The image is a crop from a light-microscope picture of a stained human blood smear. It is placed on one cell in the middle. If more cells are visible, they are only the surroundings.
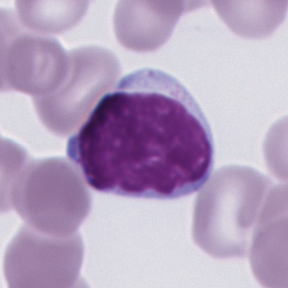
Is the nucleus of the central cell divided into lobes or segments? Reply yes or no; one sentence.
No, in this cell the nucleus is one undivided round, oval or kidney-shaped compact mass.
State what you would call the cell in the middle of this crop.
large granular lymphocyte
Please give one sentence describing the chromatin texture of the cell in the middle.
This nucleus has coarsely clumped chromatin.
